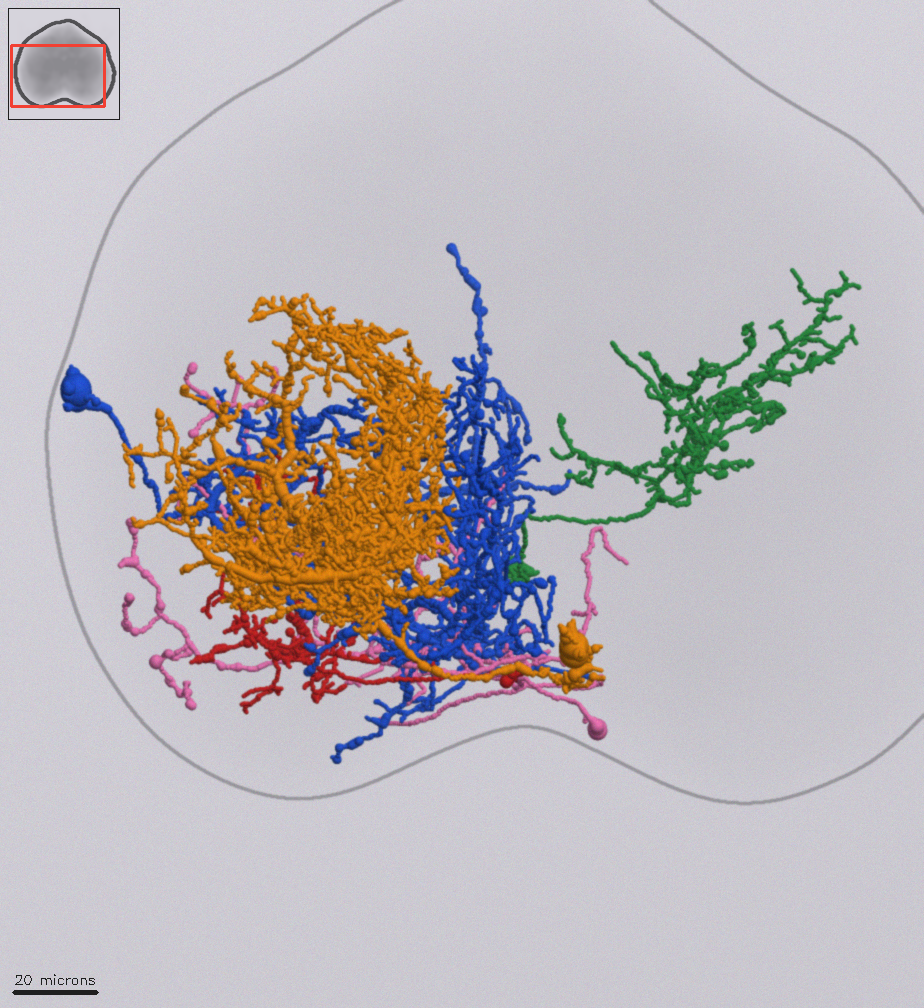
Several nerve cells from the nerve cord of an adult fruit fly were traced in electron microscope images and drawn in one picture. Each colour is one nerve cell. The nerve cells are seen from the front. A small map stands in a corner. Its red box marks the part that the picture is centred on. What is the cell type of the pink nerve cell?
IN14A025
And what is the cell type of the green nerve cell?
IN14A039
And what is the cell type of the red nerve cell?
IN14A080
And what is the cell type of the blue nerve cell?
IN14A044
